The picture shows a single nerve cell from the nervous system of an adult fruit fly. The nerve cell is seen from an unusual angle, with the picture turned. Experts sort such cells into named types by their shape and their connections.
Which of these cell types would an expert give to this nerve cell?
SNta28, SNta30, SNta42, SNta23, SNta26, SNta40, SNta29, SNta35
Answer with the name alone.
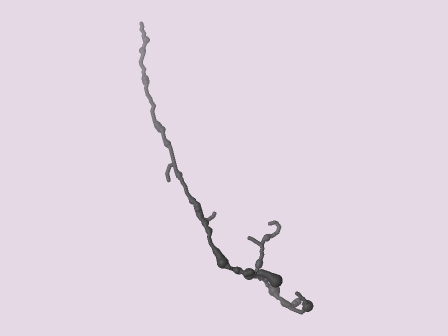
SNta30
